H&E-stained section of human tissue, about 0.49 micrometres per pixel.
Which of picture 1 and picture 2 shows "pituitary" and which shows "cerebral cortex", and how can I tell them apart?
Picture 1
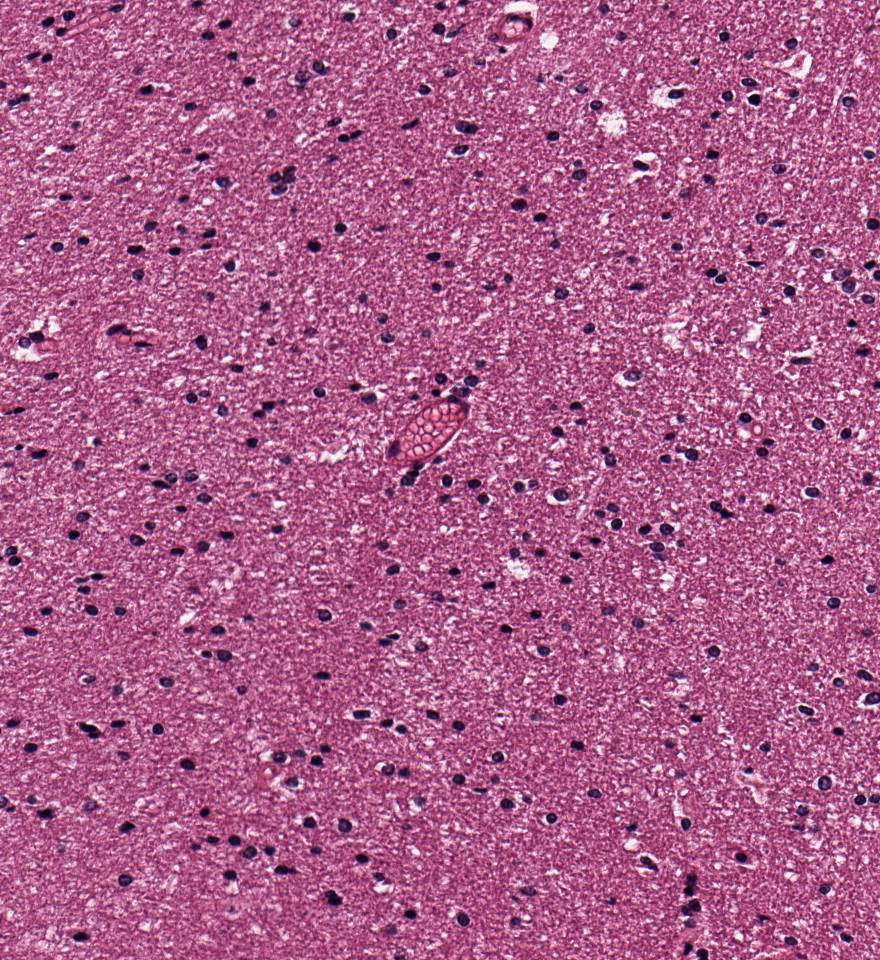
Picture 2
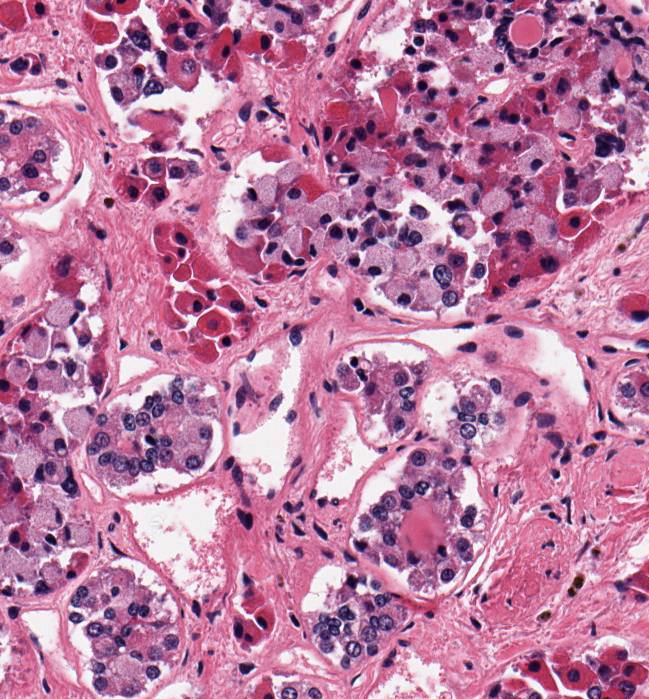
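The first picture is cerebral cortex; the second is pituitary. See how a finely granular pink fibrillary background fills all of picture 1, with no organised units such as glands or tubules. Scattered fairly evenly across it are numerous small, round, dark-blue nuclei, similar in size, with little or no cytoplasm visible around them, and many sit within a narrow clear halo. In the pituitary, some cells have dense, bright red-pink cytoplasm and are most numerous in the upper half of the field, while many other cells in the nests have paler, finely granular purple-grey cytoplasm. The nest cell nuclei are mostly round with speckled chromatin, and the stroma between the nests carries scattered elongated spindle-shaped nuclei.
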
